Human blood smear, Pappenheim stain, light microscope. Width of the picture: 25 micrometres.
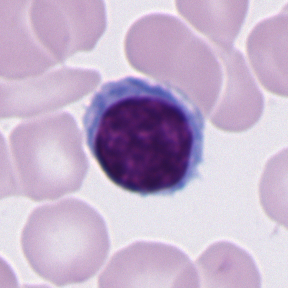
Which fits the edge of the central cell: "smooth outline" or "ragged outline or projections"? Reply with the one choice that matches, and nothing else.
Ragged outline or projections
